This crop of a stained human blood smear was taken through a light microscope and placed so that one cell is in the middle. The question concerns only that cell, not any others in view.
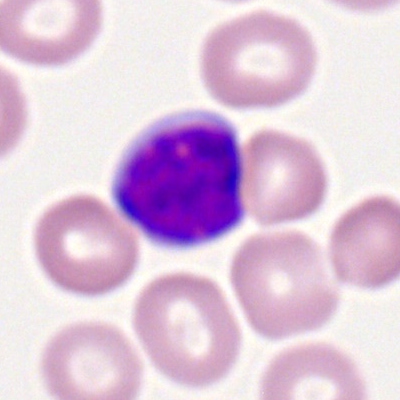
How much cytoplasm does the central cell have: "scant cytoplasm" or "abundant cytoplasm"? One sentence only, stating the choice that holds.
What surrounds the nucleus is a narrow rim of cytoplasm.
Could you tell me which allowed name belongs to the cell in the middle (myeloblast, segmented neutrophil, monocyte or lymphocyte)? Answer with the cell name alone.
lymphocyte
